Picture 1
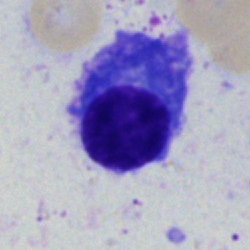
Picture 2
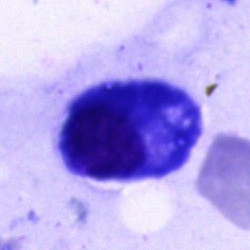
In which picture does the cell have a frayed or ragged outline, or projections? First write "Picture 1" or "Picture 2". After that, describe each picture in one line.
Picture 1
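What picture 1 shows: The cell outline is irregular, with ragged, frayed edges to the cytoplasm.
What picture 2 shows: The cell's edge is smooth, with no projections.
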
